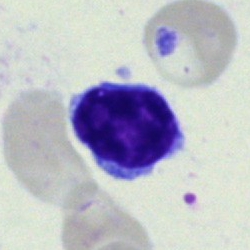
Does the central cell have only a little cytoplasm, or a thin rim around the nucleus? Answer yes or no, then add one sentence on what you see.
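Yes. The cytoplasm is only a thin rim around the nucleus.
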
